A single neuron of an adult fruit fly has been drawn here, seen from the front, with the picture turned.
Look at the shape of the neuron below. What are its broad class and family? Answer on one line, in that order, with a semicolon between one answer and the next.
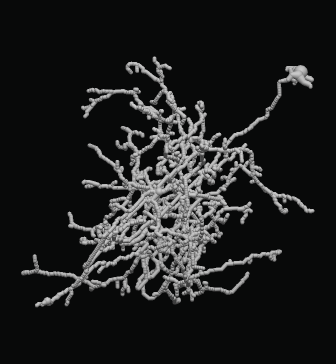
nerve-cord intrinsic neuron; hemilineage 00A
